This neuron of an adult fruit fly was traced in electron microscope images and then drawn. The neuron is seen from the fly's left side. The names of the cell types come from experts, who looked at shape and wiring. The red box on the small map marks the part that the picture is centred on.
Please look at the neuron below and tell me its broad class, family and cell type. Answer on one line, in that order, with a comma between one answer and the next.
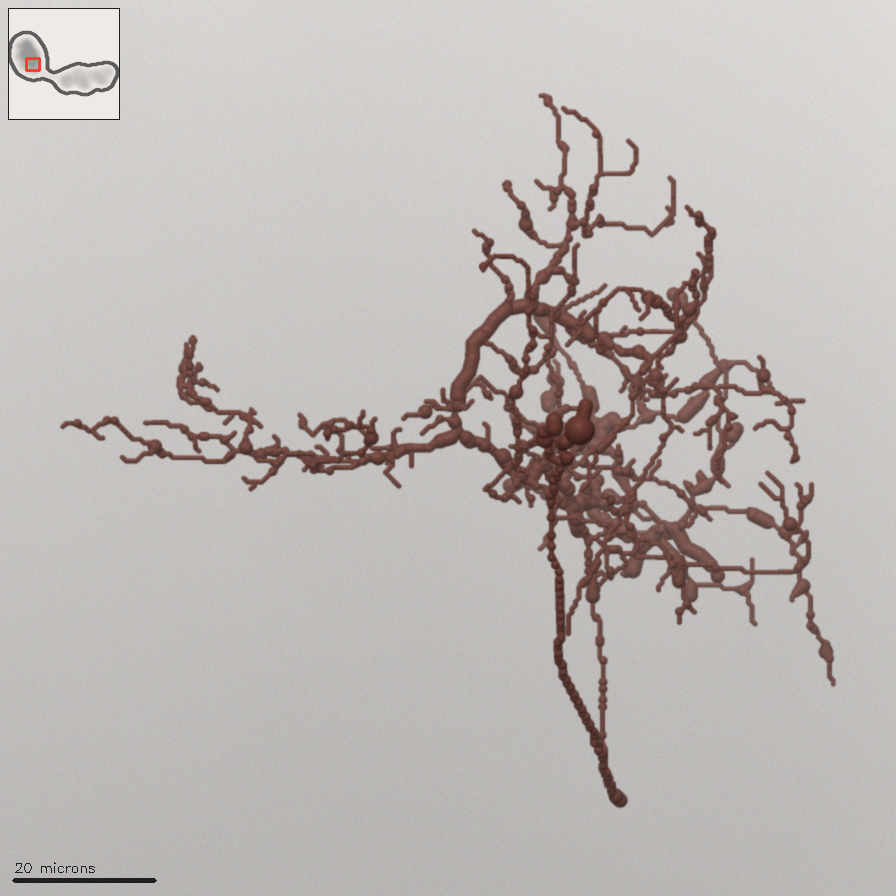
central-brain intrinsic neuron, hemilineage LB3, GNG251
